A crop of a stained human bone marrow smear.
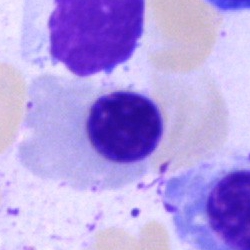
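Erythroblast in a stained human bone marrow smear. Dense, dark purple chromatin runs throughout the nucleus. Abundant, very pale greyish blue cytoplasm covers a much larger area than the nucleus. The outer border of the cell is irregular and faint.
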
